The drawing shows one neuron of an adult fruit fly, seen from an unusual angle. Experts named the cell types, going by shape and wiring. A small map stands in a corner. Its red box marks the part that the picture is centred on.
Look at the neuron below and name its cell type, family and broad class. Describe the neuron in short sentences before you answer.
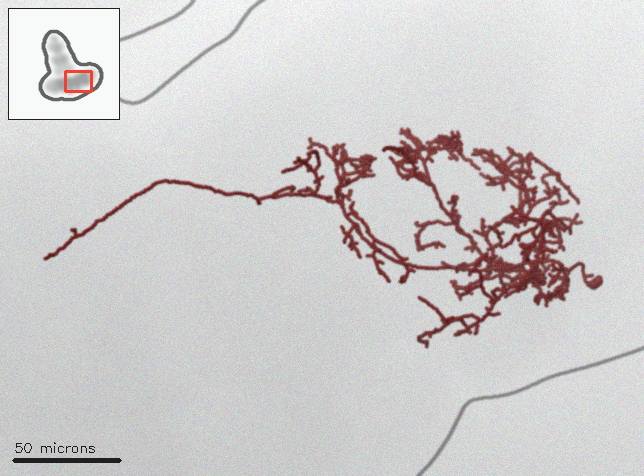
The cell body is on the right of the picture. By the scale bar it is about 250 microns wide in this view. Dozens of branch ends can be seen. The cell type is CB1748. The family is hemilineage VLPl2_medial. Its broad class is central-brain intrinsic neuron.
